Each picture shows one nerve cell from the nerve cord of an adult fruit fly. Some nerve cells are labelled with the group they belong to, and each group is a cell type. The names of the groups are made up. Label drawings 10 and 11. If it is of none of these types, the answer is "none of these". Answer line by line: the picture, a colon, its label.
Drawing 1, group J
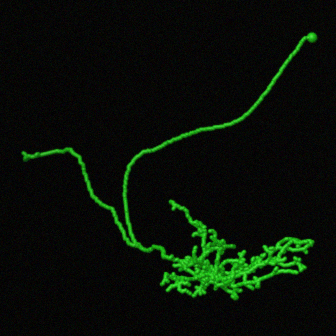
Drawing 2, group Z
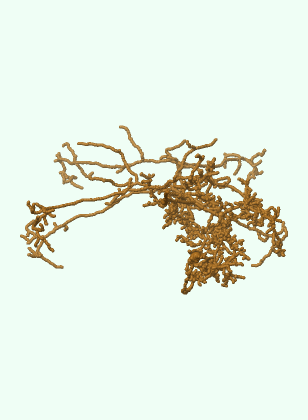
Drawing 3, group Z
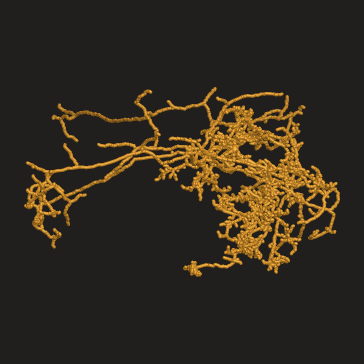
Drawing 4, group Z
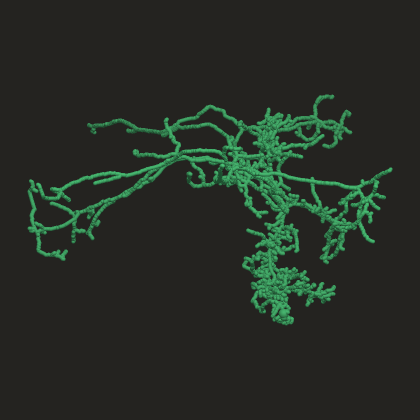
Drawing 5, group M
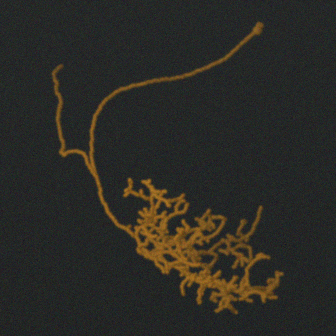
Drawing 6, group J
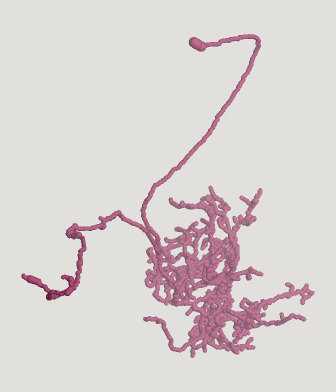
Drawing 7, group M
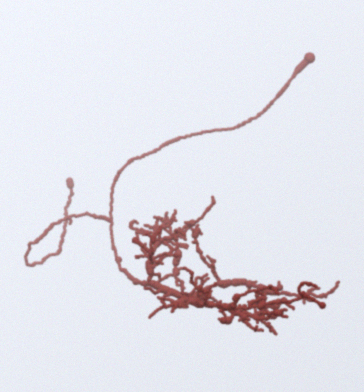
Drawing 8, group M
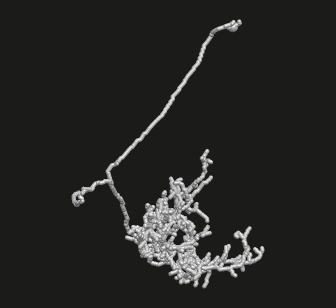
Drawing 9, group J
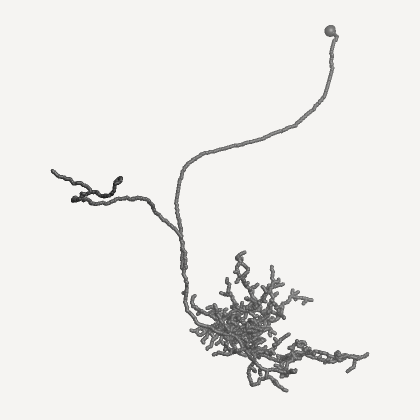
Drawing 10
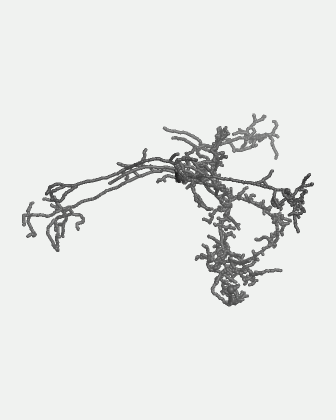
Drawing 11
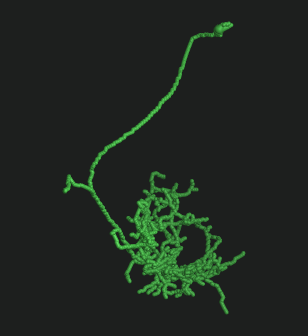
10: group Z
11: group M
